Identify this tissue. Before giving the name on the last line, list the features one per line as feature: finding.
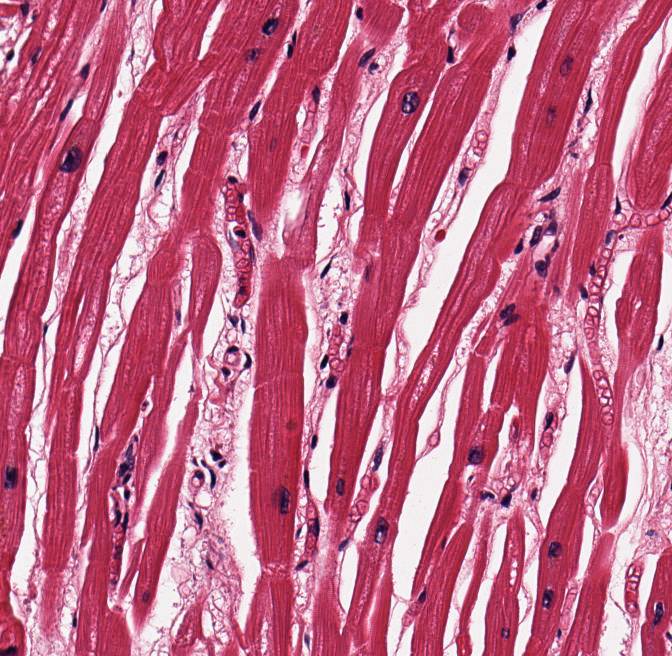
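Branching: yes, many fibres branch and join neighbouring fibres
Cytoplasm: deep pink, fine lengthwise striations
Capillaries: between the fibres, red blood cells in single file
Intervening tissue: loose and pale, scattered small dark elongated nuclei
Name: left ventricle of the heart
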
